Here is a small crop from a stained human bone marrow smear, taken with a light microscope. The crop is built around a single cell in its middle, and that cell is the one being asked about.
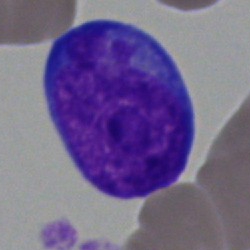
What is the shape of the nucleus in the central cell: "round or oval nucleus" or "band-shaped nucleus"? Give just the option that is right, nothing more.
Round or oval nucleus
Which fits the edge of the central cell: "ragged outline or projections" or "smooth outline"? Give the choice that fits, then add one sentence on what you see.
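Smooth outline. The cell has a smooth oval outline.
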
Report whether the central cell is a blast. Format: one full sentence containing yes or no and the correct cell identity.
Yes, the cell of interest in the middle is a blast.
